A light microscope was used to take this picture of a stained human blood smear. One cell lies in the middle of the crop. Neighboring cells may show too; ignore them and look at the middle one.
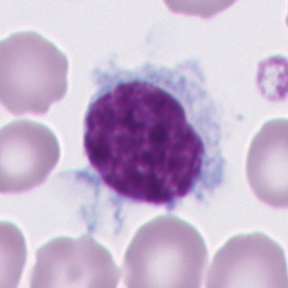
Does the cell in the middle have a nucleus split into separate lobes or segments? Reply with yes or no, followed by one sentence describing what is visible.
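No. The nucleus is a single oval mass without lobes.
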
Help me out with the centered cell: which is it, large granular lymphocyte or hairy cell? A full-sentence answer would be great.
Centrally within this crop lies a hairy cell.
